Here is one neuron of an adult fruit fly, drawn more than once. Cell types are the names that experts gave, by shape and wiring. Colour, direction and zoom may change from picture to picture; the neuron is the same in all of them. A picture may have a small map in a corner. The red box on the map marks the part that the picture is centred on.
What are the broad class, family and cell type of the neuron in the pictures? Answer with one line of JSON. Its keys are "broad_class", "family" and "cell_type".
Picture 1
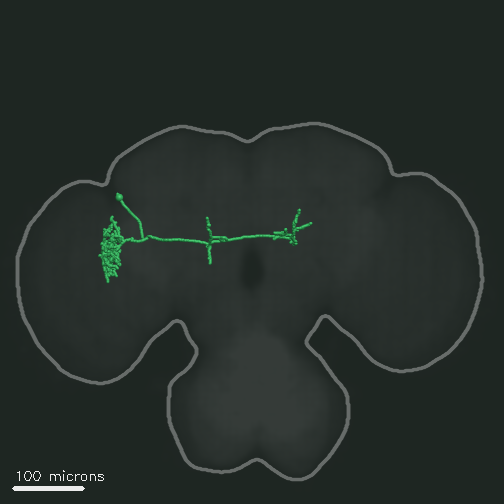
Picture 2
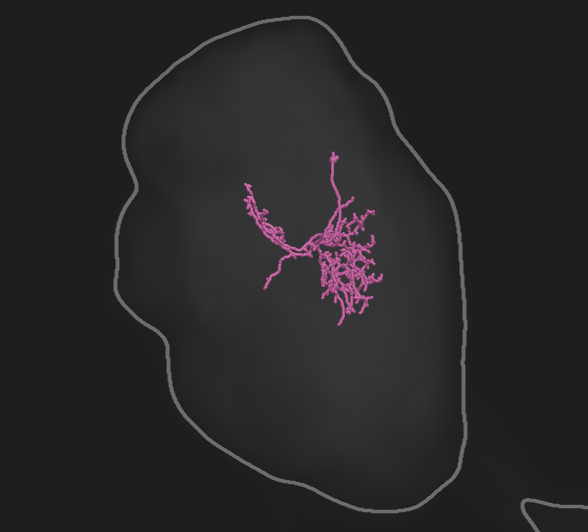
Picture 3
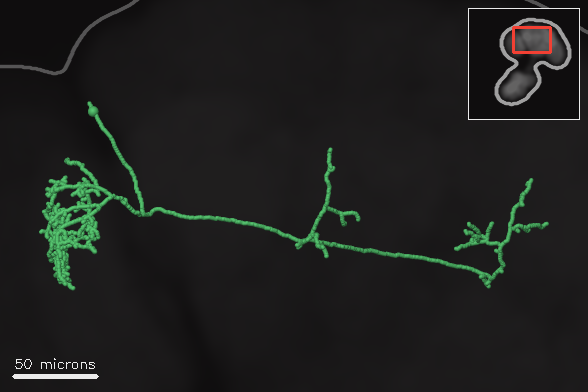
{"broad_class": "visual projection neuron", "family": "hemilineage VPNp1_lateral", "cell_type": "LoVP92"}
